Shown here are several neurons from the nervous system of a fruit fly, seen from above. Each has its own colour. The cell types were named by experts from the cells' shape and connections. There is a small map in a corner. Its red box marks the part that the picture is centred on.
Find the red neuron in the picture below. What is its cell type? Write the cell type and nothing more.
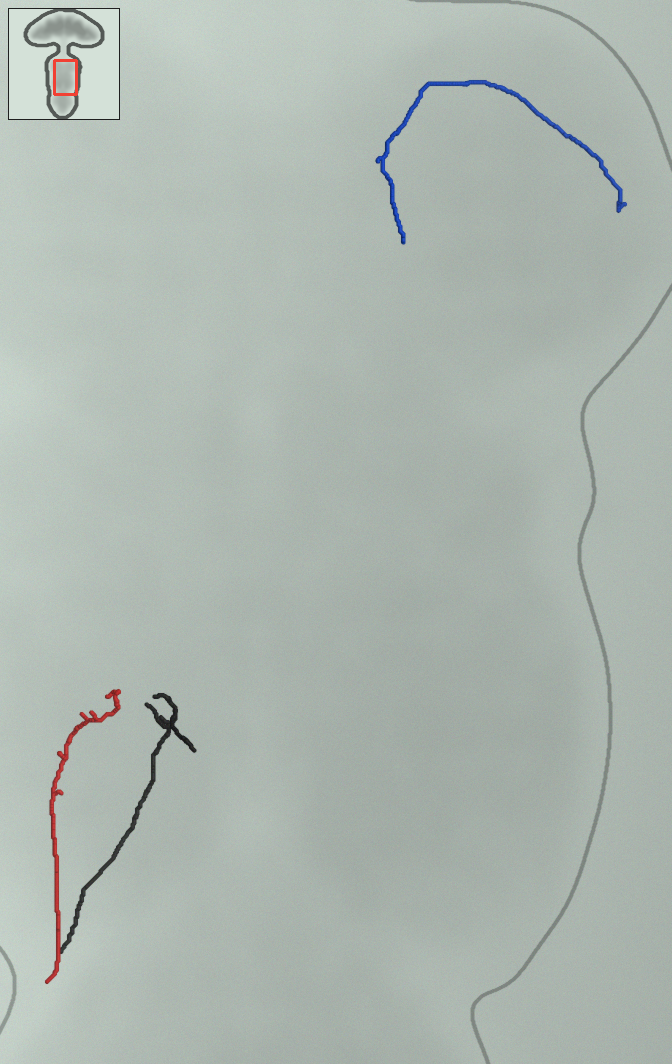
SNta28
